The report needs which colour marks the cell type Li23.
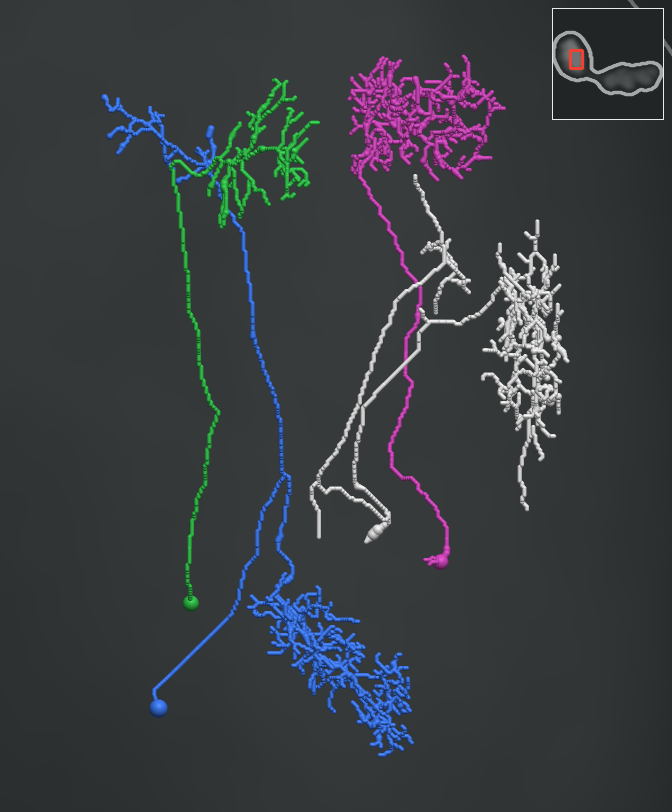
white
